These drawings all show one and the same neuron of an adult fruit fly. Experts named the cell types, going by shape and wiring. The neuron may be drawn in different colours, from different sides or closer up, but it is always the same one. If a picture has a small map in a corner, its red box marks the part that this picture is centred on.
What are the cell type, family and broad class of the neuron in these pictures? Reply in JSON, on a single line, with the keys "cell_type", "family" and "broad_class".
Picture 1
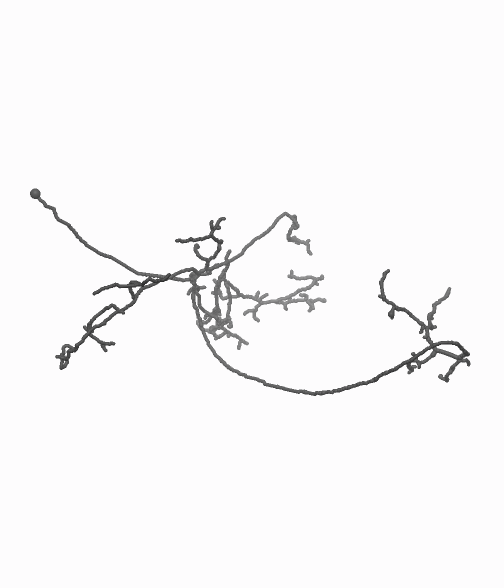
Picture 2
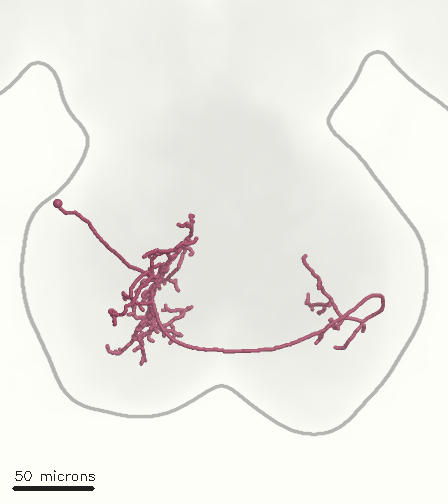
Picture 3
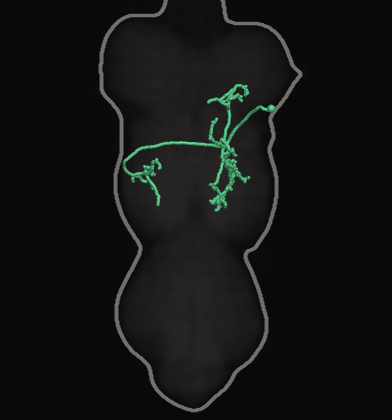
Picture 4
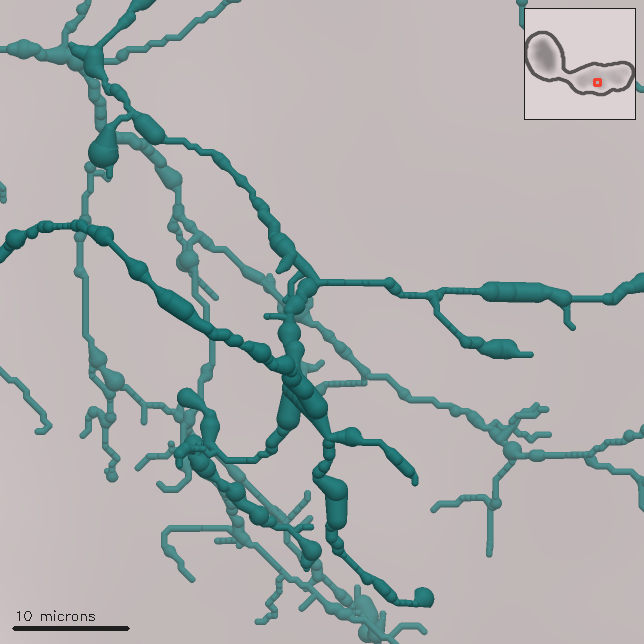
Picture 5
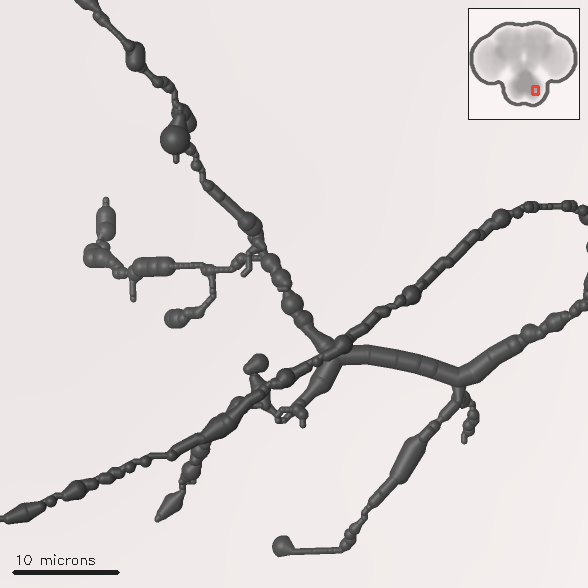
{"cell_type": "IN01A054", "family": "hemilineage 01A", "broad_class": "nerve-cord intrinsic neuron"}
